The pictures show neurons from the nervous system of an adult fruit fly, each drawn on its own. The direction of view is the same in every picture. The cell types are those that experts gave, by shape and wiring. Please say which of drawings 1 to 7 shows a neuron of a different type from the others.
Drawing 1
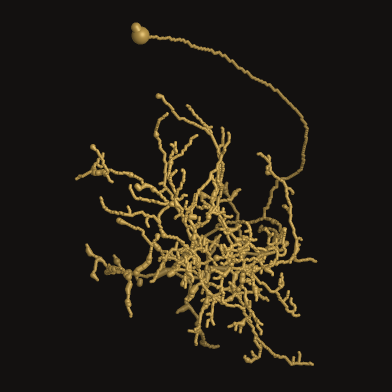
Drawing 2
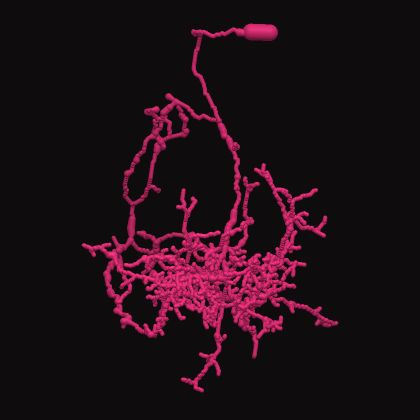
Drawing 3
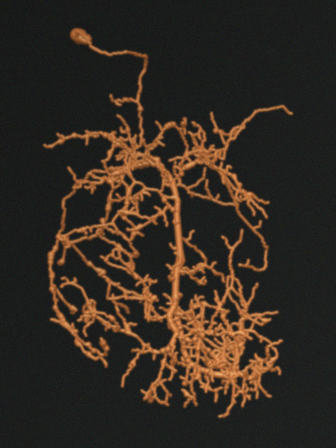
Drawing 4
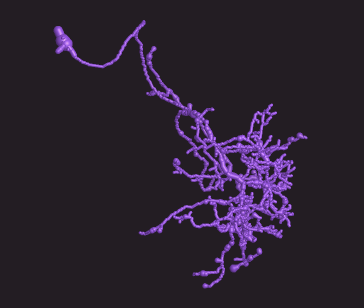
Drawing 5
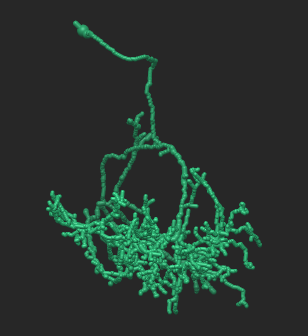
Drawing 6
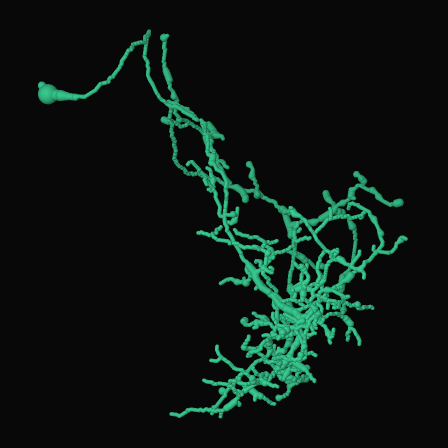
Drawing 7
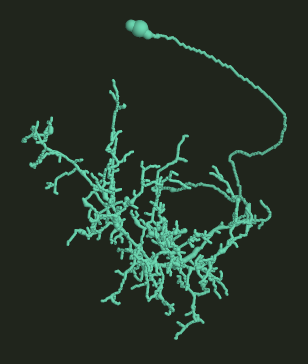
3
